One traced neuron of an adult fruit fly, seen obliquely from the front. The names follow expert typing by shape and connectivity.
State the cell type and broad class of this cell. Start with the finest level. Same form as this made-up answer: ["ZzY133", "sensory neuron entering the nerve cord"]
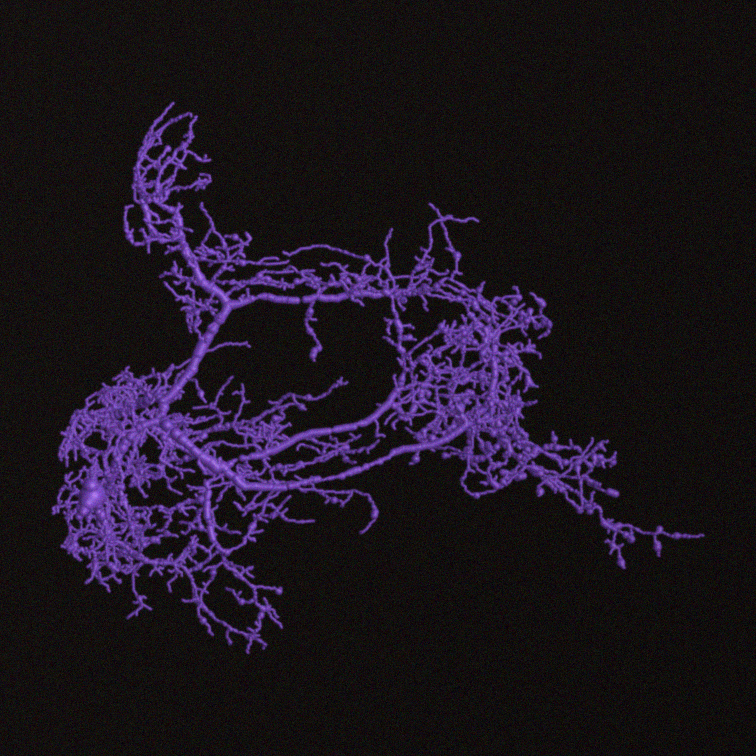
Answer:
["AVLP442", "central-brain intrinsic neuron"]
